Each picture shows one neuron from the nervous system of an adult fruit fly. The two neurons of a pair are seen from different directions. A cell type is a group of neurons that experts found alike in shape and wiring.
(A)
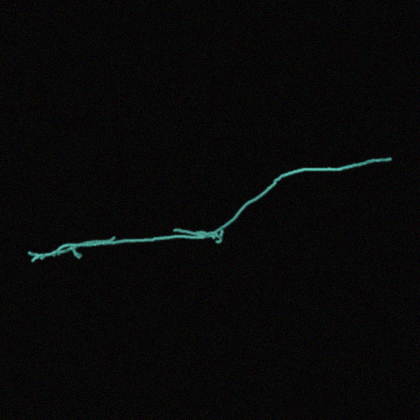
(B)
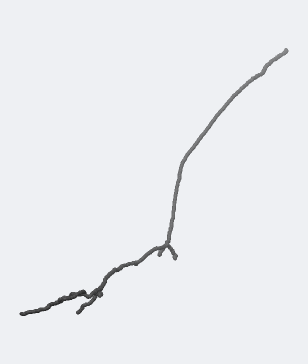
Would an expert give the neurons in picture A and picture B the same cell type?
yes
